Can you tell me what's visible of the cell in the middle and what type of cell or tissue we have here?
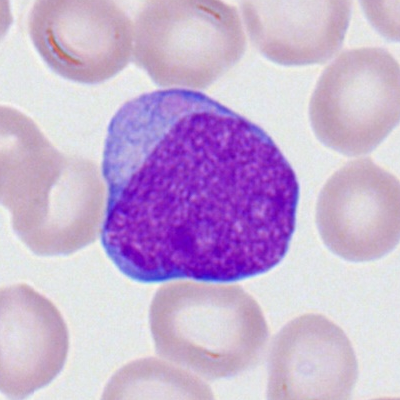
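The nucleus fills most of the cell and sits toward the lower right, so the widest band of cytoplasm lies at the upper left. The cytoplasm is pale blue, deepening to darker blue at the cell edge. No granules are visible in it. The cell is a myeloblast.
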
